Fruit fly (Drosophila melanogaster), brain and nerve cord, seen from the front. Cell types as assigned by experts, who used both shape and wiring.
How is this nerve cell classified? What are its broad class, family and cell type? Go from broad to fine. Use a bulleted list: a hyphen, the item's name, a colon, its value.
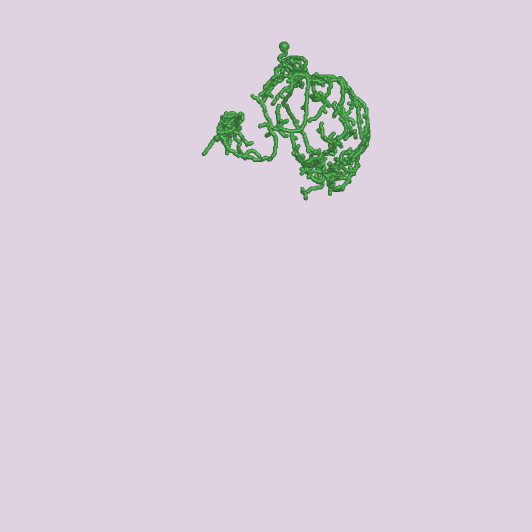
- broad class: nerve-cord intrinsic neuron
- family: hemilineage 19B
- cell type: IN19B068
